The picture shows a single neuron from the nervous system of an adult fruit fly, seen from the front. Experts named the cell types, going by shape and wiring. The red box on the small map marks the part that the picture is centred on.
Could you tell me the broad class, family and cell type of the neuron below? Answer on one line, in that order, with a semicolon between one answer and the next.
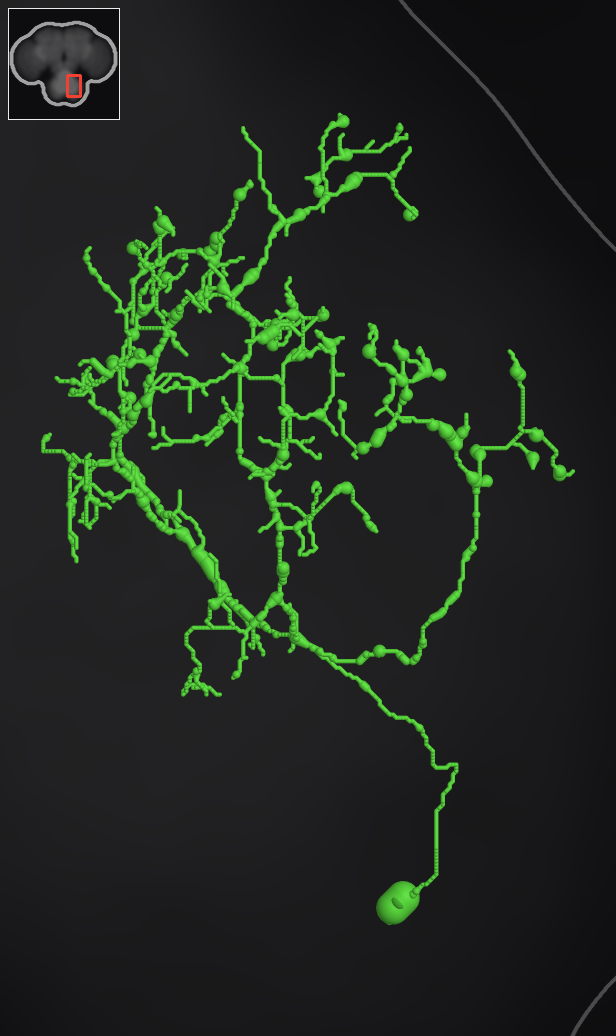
nerve-cord intrinsic neuron; hemilineage 16B; IN16B085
